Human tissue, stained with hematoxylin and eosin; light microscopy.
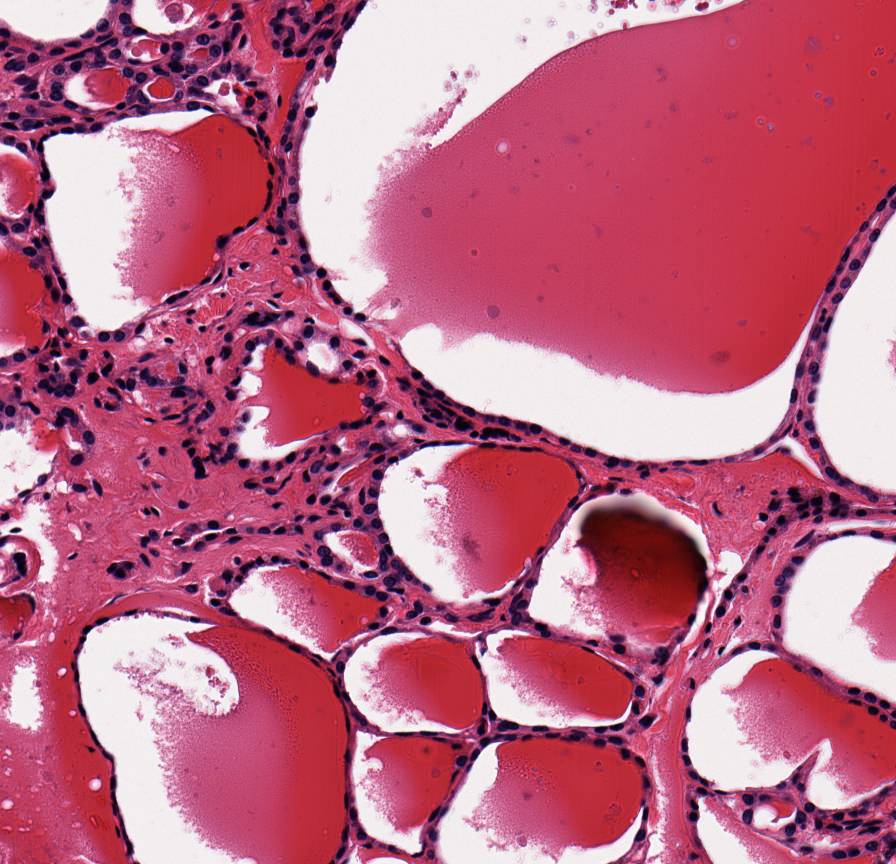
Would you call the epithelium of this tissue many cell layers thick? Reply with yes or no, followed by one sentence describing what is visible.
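No. Each follicle is lined by a single layer of flattened to low cuboidal epithelial cells.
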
